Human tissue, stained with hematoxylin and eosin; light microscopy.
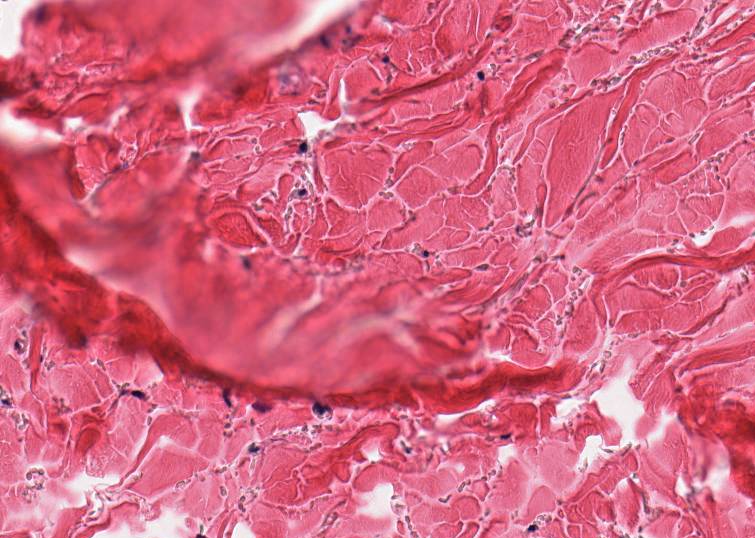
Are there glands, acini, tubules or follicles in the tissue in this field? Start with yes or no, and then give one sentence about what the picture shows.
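No. No epithelium, glands or fat cells are present anywhere in the field.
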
